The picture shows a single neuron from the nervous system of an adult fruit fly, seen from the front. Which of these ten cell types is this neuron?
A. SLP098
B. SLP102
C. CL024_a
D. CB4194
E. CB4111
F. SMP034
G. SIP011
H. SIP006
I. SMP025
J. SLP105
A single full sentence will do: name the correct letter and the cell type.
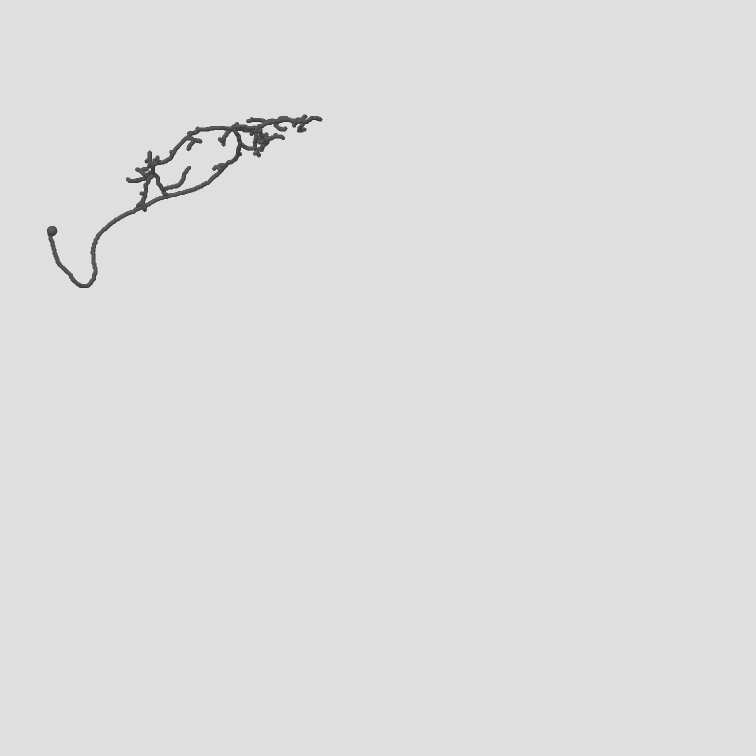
The neuron is sorted into cell type SLP102, option B.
